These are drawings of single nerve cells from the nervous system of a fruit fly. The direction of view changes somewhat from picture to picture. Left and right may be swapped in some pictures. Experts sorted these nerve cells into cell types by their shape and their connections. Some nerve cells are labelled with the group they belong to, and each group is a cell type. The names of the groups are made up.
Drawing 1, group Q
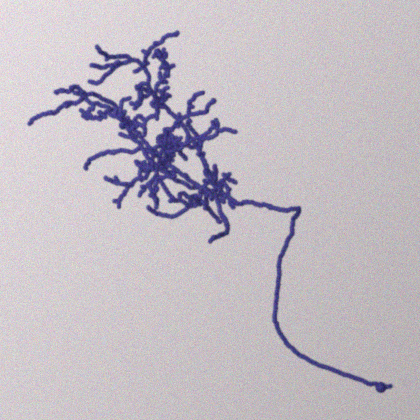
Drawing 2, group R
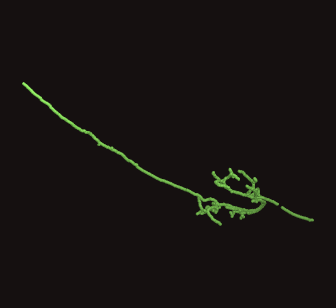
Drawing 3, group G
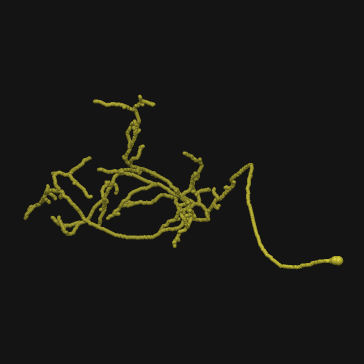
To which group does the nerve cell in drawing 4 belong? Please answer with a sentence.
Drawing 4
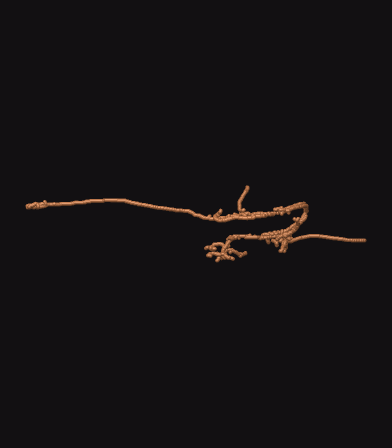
It belongs to group R.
